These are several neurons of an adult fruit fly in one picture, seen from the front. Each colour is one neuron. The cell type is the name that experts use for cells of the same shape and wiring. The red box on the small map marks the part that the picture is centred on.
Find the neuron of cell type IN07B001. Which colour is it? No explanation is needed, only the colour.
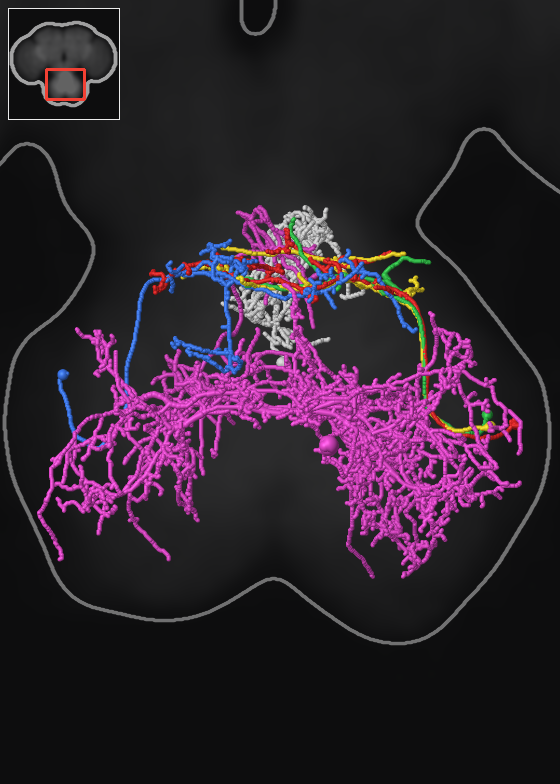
magenta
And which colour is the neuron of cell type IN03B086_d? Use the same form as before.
green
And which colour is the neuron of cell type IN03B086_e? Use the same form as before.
red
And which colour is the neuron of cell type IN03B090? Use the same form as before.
blue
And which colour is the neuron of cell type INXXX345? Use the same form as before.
white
